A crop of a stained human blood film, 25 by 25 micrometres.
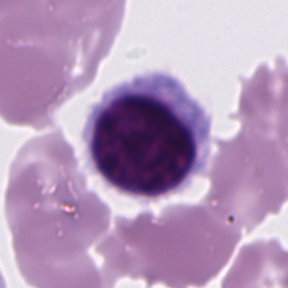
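Hairy cell, seen here in the centre of the smear. Begin with its size: about 11 micrometres across, with a round nucleus about 9 micrometres across that fills about 70% of the cell's area. Notice that the rim of cytoplasm is wider above the nucleus than below it, and that the outer edge of the cell is irregular, with small bumps along it. Inside the nucleus the chromatin is dark purple and coarsely clumped, and no nucleoli can be seen.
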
